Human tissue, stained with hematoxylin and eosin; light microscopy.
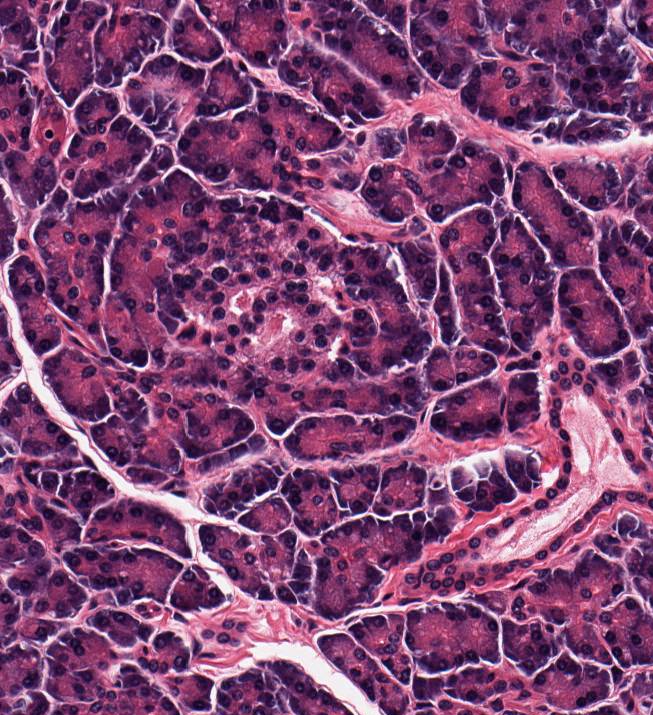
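Pancreas, haematoxylin and eosin stained section. Pyramidal acinar cells have round, dark nuclei placed toward their bases; their cytoplasm stains deeply, purple basally and pinker toward the lumen. At lower right, a duct lined by a single layer of cuboidal cells sits in a sleeve of pink fibrous stroma. No fat cells appear anywhere in the field.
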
